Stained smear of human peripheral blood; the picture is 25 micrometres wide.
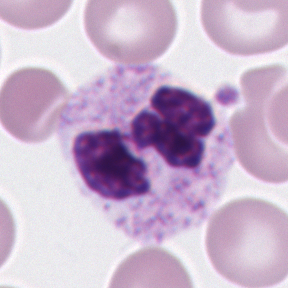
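Segmented neutrophil, its nucleus divided into separate lobes rather than one continuous mass. The chromatin's dark purple and coarsely clumped. Small violet granules are scattered throughout the cytoplasm, but sparse enough that the nucleus stays plainly visible, not obscured.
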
